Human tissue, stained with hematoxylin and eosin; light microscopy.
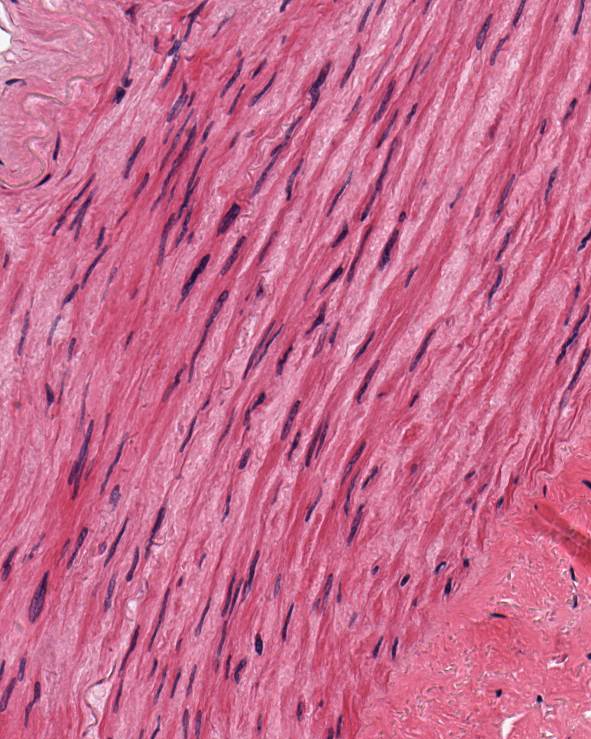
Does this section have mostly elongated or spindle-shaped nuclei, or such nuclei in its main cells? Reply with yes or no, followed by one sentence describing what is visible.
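Yes. The nuclei are elongated and spindle-shaped.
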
